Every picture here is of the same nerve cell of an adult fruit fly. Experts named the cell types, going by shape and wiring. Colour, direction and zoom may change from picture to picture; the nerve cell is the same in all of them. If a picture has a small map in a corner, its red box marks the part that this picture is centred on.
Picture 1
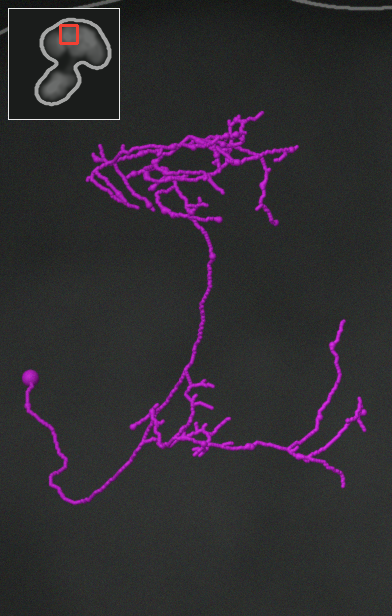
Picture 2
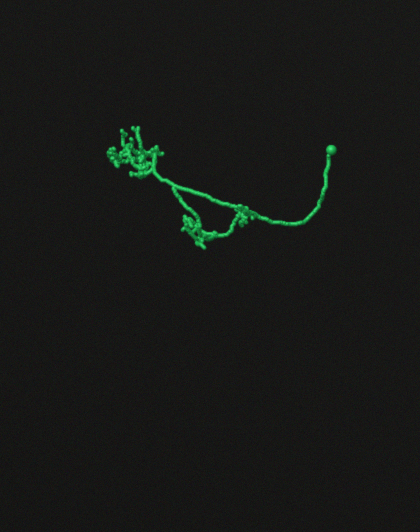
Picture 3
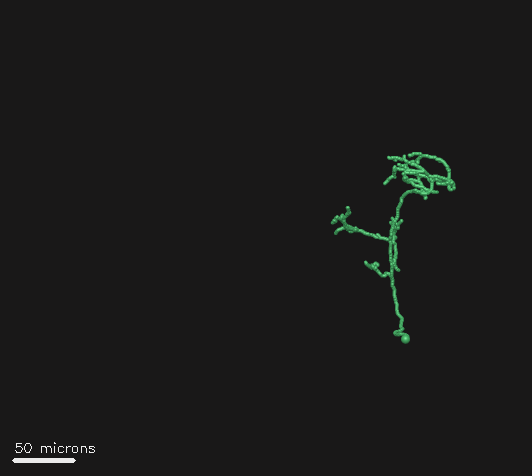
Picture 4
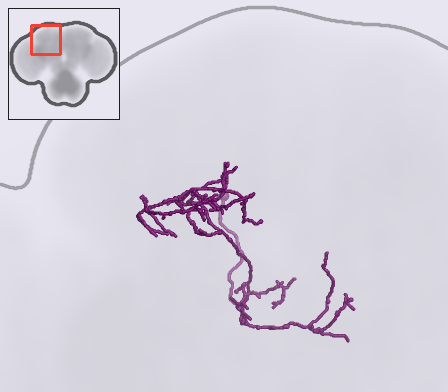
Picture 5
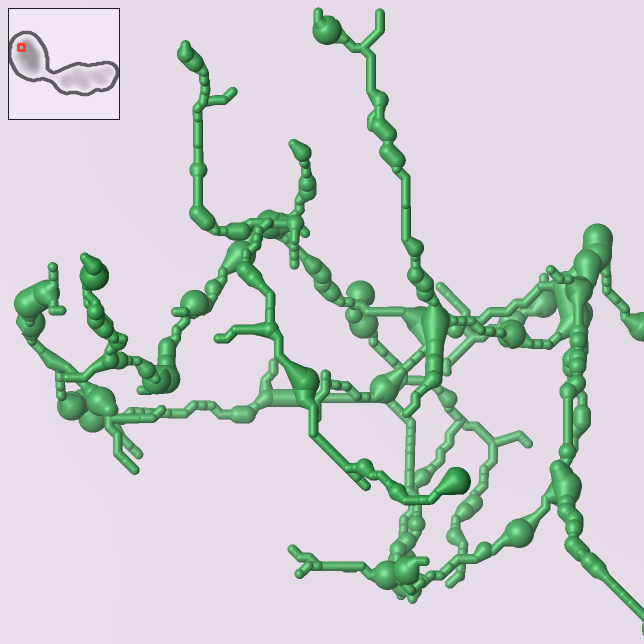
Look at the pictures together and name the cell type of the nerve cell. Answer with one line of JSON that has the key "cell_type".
{"cell_type": "AOTU059"}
